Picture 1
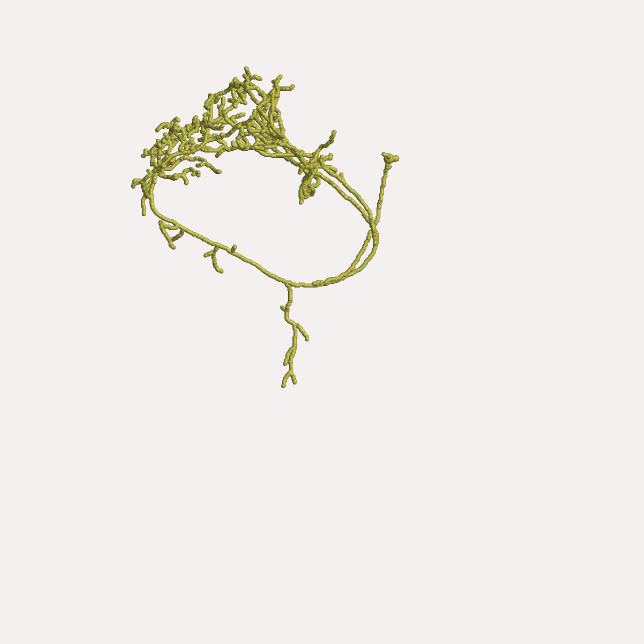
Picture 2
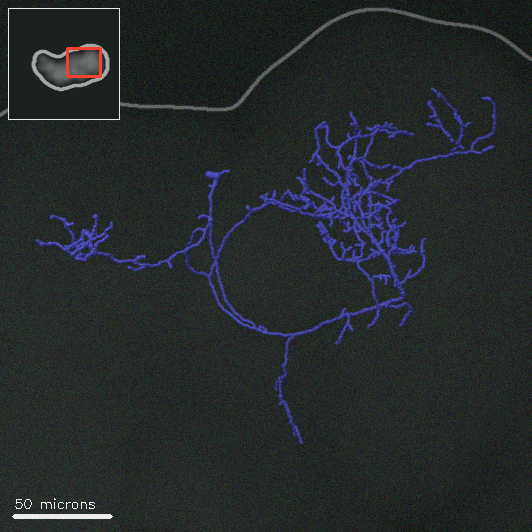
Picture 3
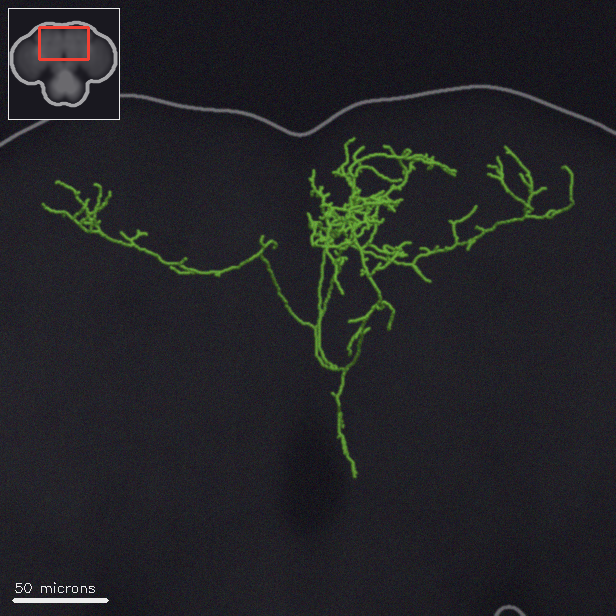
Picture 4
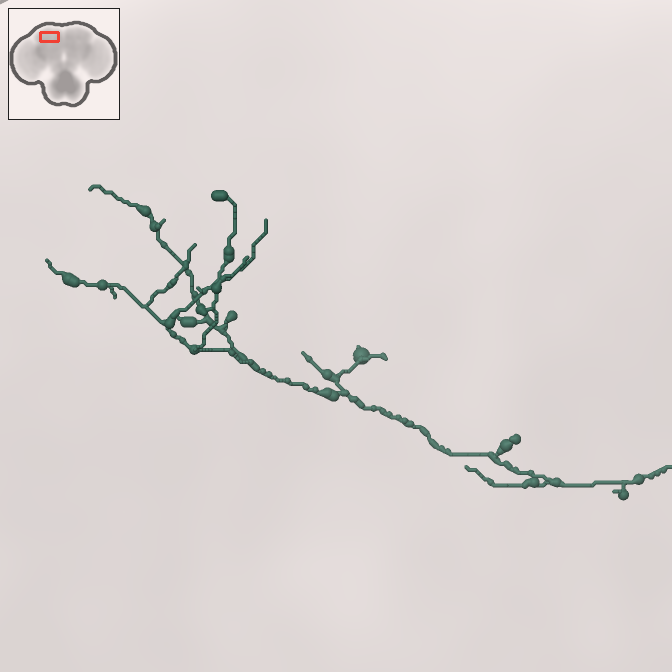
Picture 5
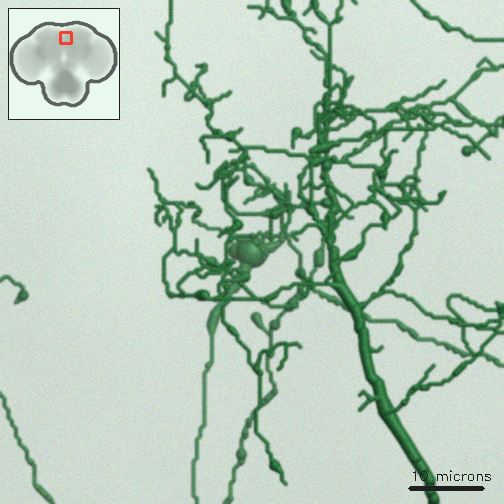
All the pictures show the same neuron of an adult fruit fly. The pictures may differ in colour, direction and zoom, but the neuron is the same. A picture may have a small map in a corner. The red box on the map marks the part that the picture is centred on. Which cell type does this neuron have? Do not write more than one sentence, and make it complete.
The cell type for the neuron is SMP715m.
